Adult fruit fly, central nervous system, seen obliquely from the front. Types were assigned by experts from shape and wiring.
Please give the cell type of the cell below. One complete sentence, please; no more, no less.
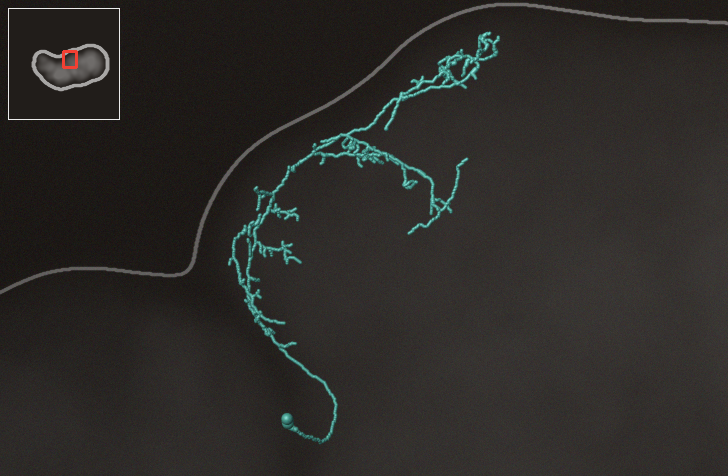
To the cell type CB1333 belongs this neuron.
